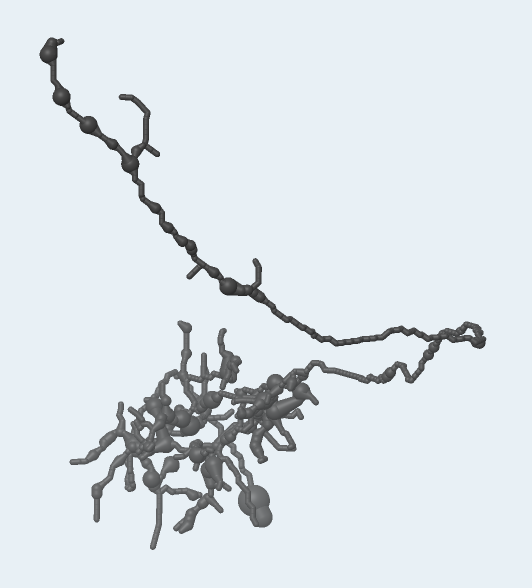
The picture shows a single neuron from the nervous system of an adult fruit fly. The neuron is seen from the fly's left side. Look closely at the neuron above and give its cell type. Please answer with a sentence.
The cell type is Tm5c.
